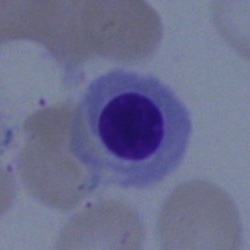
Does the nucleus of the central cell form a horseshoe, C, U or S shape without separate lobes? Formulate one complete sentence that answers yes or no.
No, it is a compact round or oval mass that the nucleus forms.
